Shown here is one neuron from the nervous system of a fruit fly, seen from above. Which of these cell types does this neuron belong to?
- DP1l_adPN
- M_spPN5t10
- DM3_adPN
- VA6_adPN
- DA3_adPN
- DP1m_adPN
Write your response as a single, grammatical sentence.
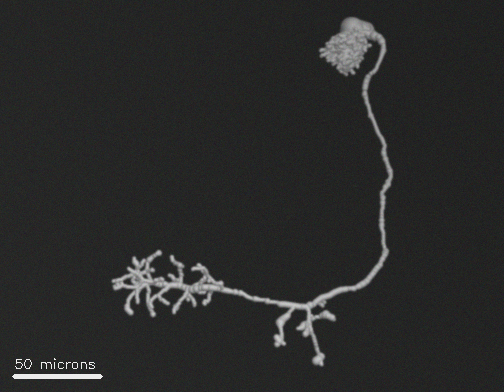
Typed by cell type, the neuron is VA6_adPN.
